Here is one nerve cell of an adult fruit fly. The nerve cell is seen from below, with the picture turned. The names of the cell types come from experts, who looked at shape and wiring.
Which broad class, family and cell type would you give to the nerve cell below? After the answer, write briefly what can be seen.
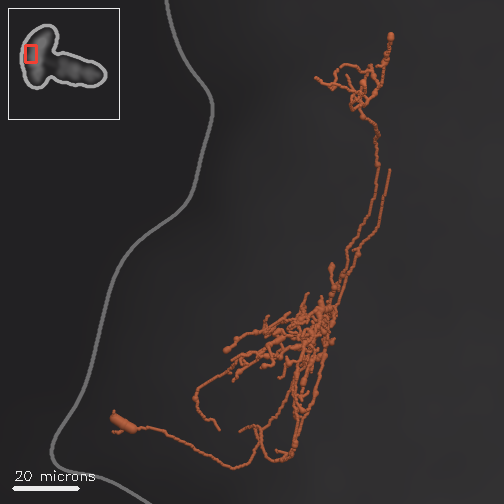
This is a central-brain intrinsic neuron. The family is hemilineage ALv2. Its cell type is v2LN32. It is in the brain and does not reach the nerve cord. By the scale bar it is about 140 microns tall in this view. The picture shows dozens of branch ends.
